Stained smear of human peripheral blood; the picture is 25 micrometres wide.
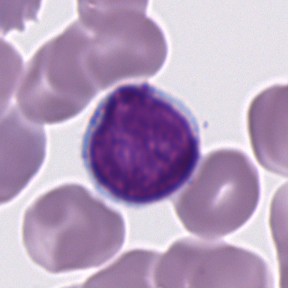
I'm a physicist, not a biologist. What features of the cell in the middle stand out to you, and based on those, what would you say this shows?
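Very thin rim of cytoplasm around the nucleus. Chromatin dense, dark purple, coarsely clumped. Nucleoli not seen. Cytoplasm without visible granules. This is a typical lymphocyte.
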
